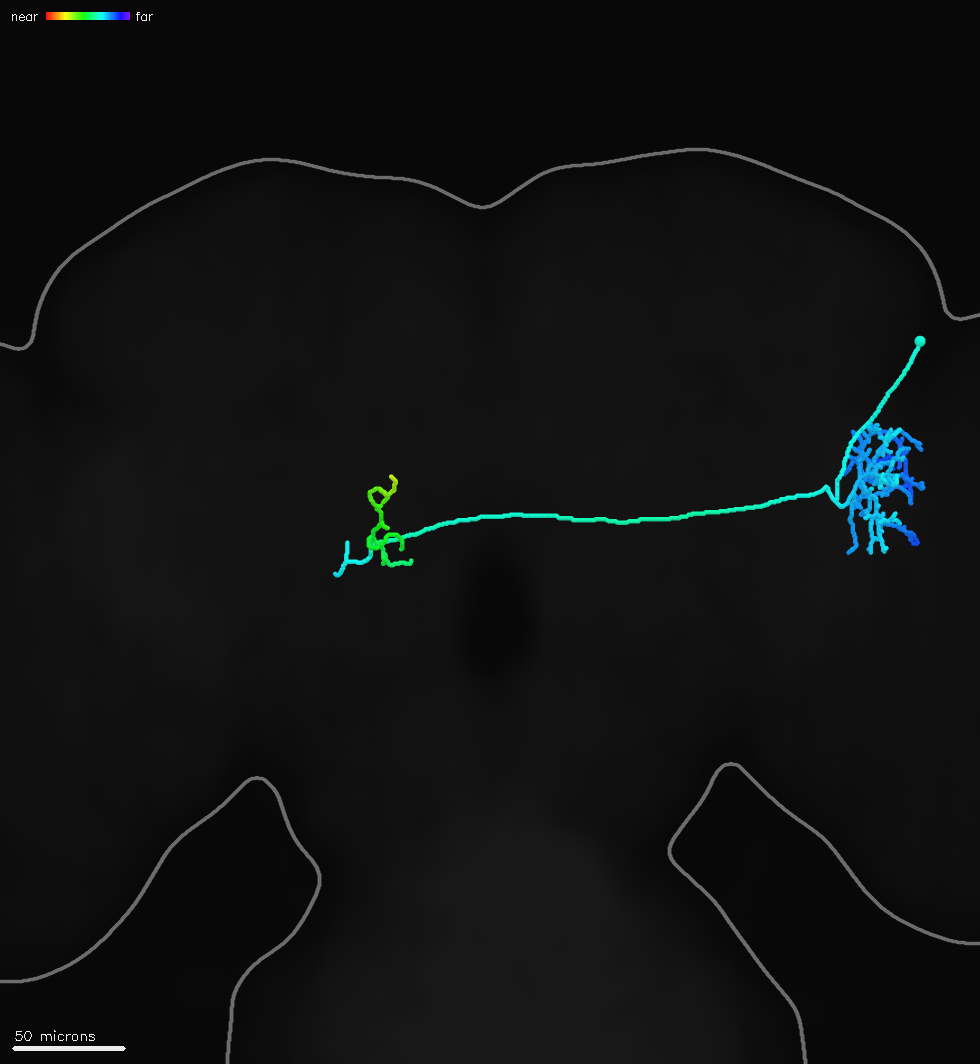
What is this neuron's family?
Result: hemilineage VPNp1_lateral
